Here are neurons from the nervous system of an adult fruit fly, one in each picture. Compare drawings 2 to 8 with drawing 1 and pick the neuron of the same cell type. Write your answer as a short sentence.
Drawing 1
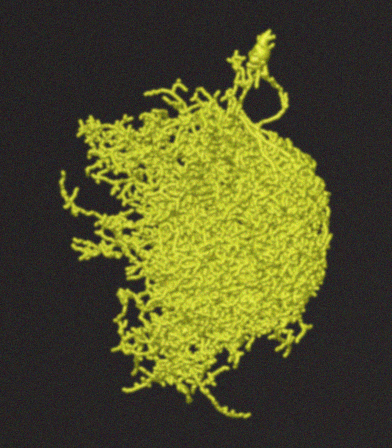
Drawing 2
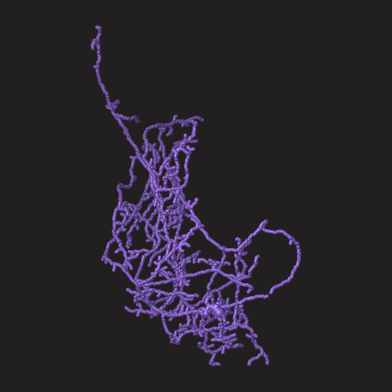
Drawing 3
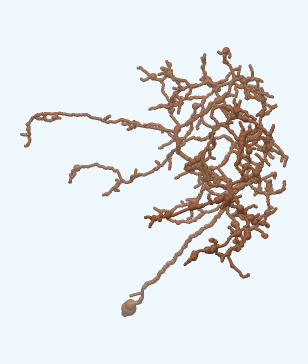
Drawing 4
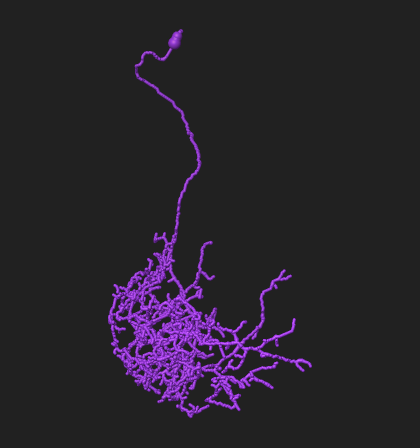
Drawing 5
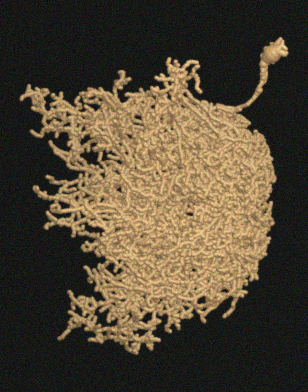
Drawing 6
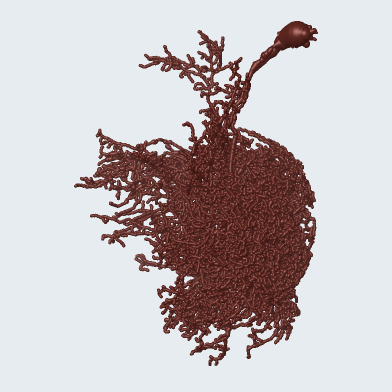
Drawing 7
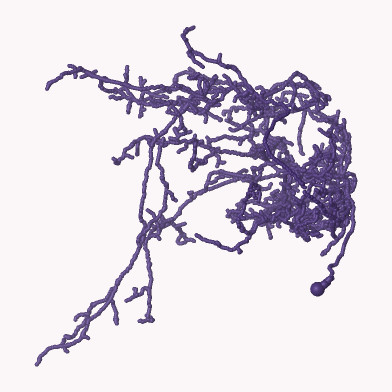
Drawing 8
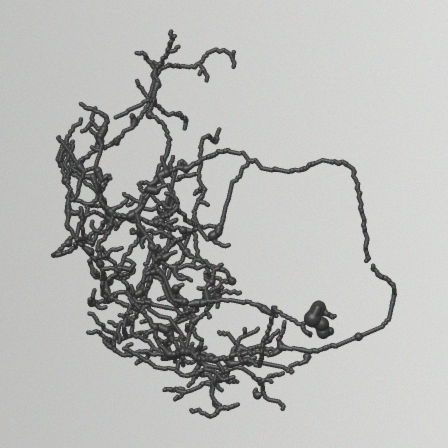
The neuron in drawing 5 is of the same cell type.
